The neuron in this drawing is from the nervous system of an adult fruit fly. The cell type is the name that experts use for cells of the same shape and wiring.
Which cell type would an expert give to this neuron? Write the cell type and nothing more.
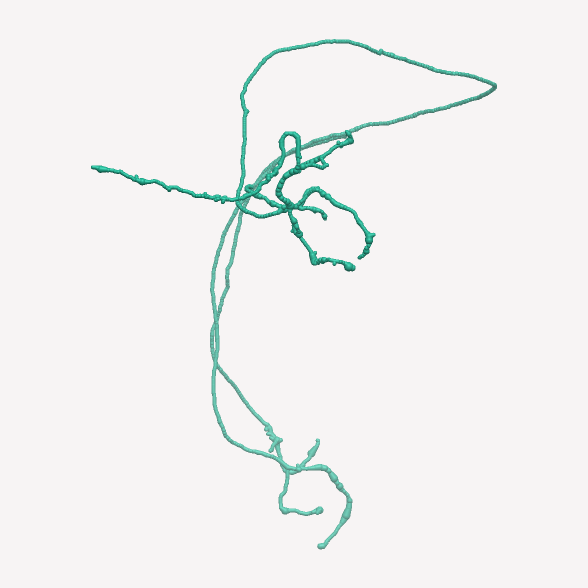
ORN_VA1v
